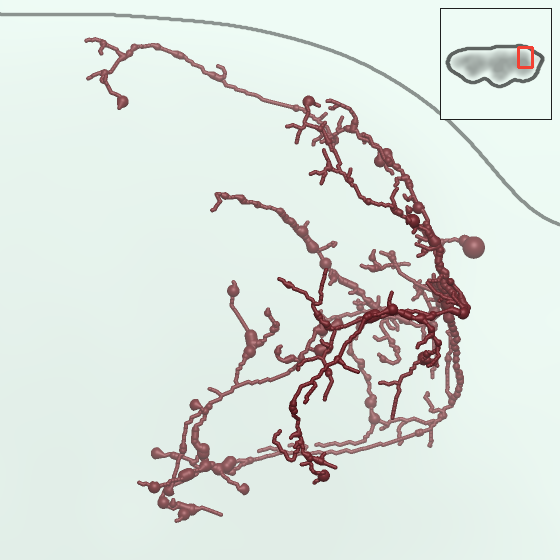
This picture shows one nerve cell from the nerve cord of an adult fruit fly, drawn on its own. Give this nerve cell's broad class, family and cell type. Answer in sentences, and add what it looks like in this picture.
It is a nerve-cord intrinsic neuron. Its family is hemilineage 09A. It is of cell type IN09A069. The picture shows dozens of branch ends. As drawn here it is about as wide as it is tall.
